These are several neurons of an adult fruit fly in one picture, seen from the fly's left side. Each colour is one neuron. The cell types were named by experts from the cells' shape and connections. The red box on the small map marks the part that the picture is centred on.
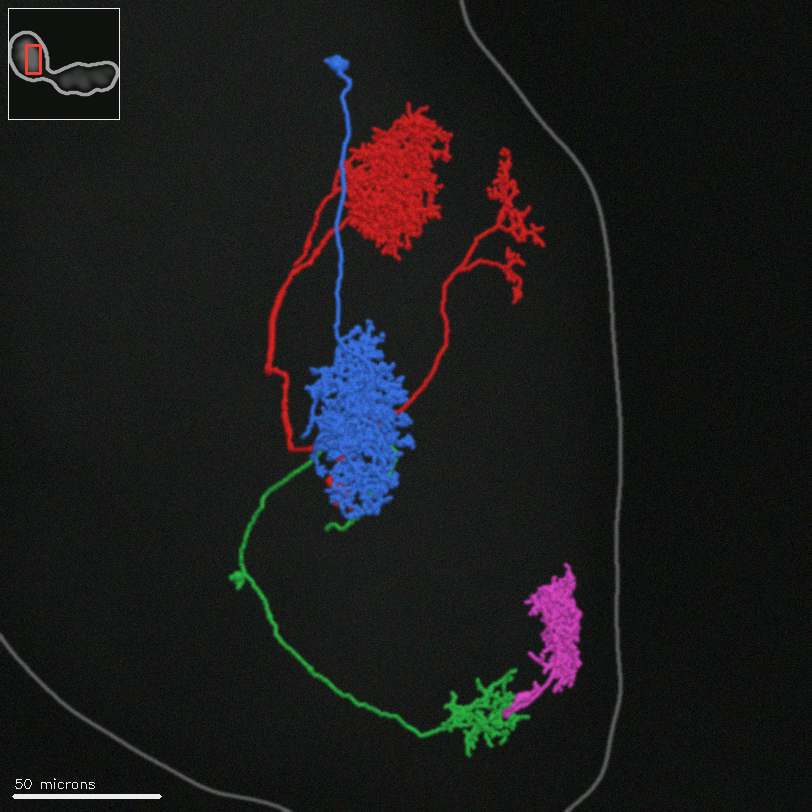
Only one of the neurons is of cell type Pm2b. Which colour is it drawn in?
blue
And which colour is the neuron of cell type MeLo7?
green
